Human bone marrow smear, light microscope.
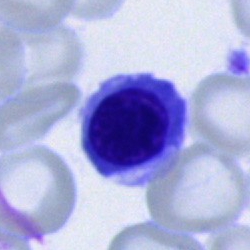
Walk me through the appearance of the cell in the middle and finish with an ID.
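Look first at the cytoplasm: it stains blue, and you will find neither granules nor vacuoles in it. Now turn to the chromatin, which is dark purple and densely stained. This cell is an erythroblast.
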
